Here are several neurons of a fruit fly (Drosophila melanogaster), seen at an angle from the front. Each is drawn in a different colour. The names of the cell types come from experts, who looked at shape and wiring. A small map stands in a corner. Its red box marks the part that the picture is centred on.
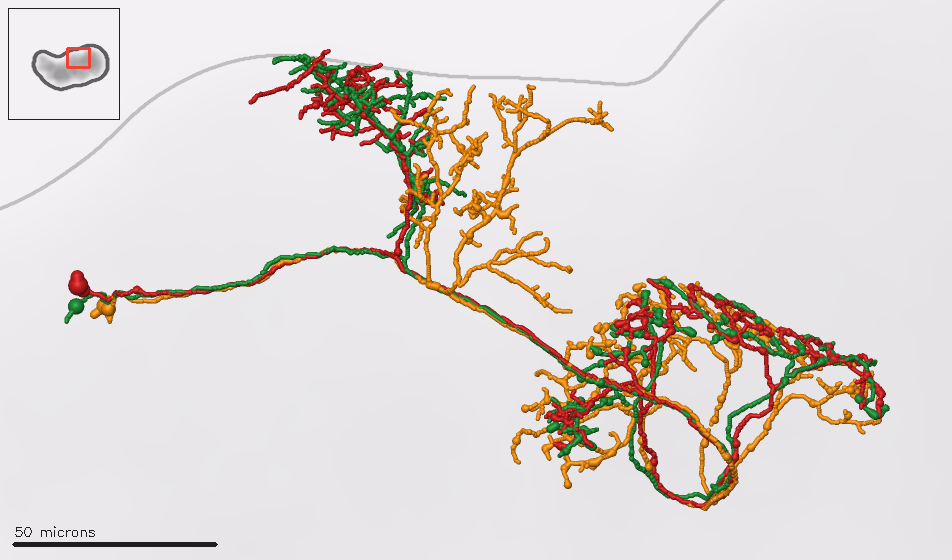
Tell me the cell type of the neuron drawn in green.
FB8H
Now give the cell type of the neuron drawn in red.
FB8A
